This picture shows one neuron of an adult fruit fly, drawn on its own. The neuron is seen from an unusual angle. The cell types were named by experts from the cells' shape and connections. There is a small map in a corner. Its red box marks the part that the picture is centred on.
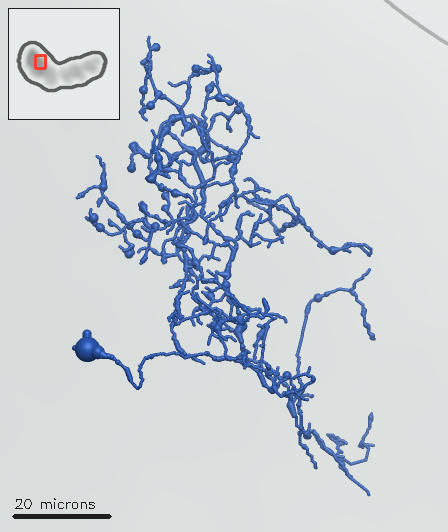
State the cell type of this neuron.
SLP157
